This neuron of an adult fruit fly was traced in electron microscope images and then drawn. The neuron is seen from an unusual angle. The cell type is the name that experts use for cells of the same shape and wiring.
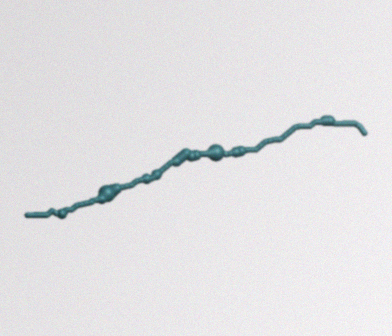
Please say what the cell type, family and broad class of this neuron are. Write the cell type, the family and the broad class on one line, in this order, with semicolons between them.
SNta27; class mechanosensory tactile; sensory neuron entering the nerve cord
